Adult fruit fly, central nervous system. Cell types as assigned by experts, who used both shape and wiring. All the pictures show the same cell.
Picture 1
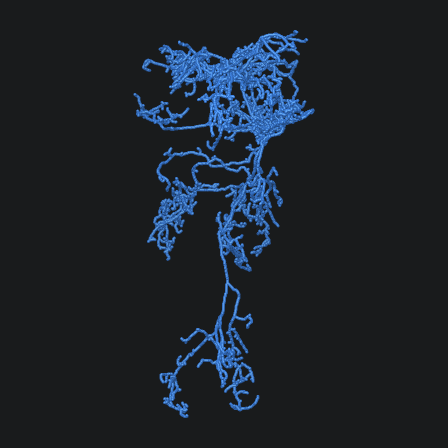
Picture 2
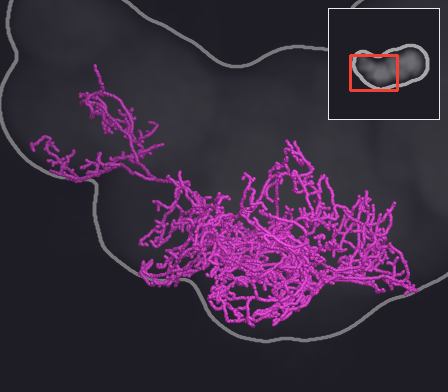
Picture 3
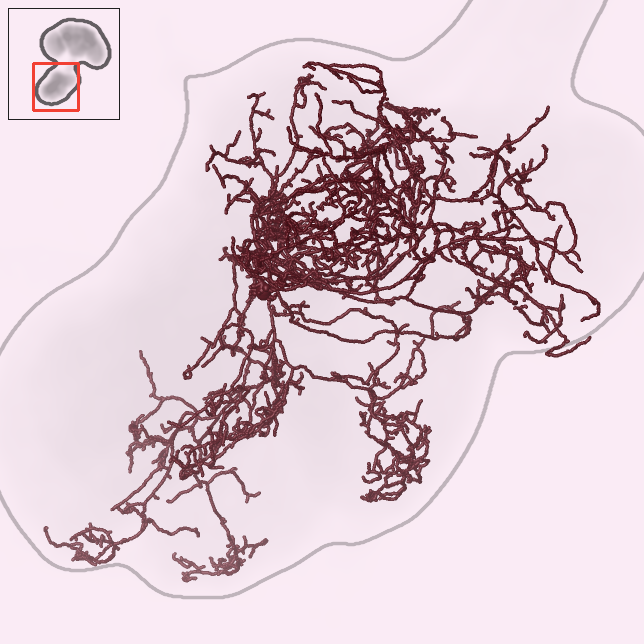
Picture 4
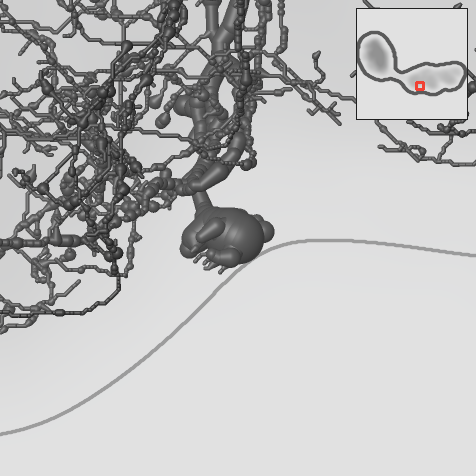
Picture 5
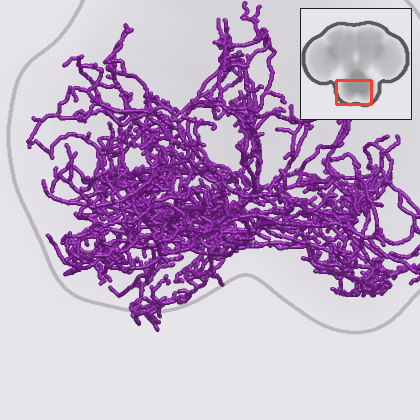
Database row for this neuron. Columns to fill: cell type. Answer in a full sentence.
The cell type is INXXX045.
